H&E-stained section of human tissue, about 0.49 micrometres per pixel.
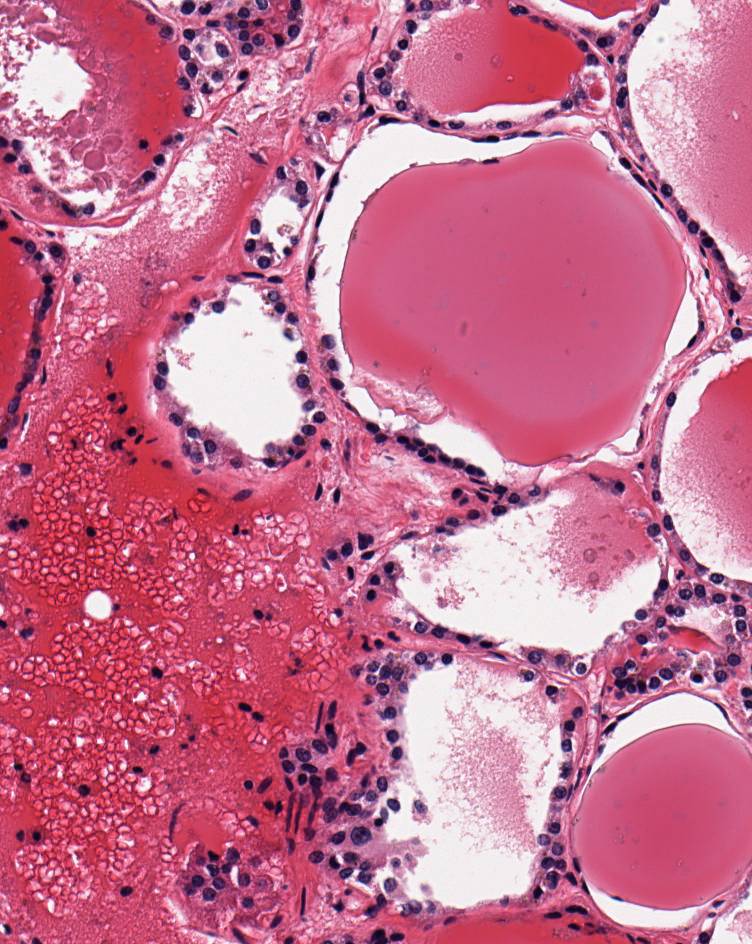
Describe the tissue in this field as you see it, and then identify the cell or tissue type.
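Follicles are lined by a single layer of flattened to low cuboidal epithelial cells with small, darkly stained nuclei. The largest follicle, upper centre-right, is filled with homogeneous glassy pink material. At the lower left, red blood cells lie loose outside vessels as crowded, pale-centred discs. The tissue is thyroid.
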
